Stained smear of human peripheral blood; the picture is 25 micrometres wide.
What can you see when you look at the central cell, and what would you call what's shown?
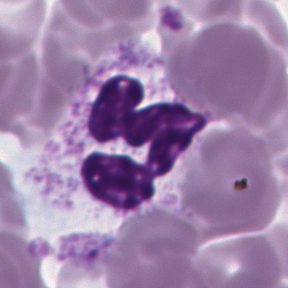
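Start with the nucleus: it is divided into three lobes, and you won't find any nucleoli in it. Now move out into the cytoplasm, where fine lilac granules lie scattered throughout. Notice too that the outline of the cell is irregular, without a sharp edge. This is a segmented neutrophil.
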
